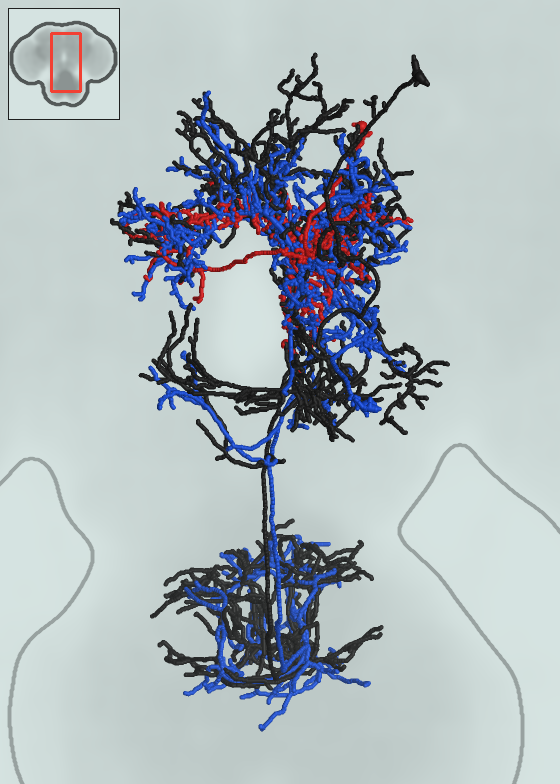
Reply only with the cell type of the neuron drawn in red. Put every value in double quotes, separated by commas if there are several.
"PS200"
